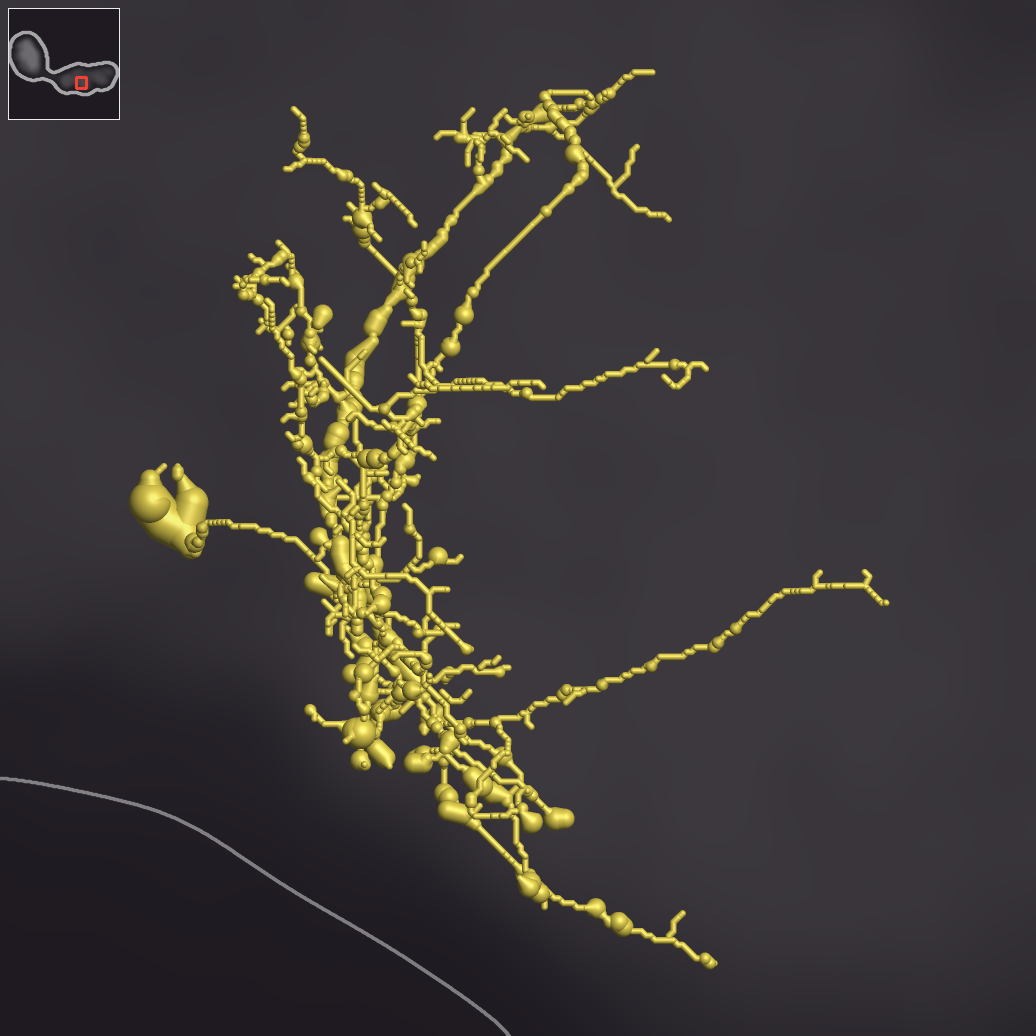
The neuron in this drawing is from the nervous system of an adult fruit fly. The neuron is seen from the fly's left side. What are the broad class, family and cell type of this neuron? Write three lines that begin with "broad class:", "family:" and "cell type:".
broad class: nerve-cord intrinsic neuron
family: hemilineage 08A
cell type: IN08A024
